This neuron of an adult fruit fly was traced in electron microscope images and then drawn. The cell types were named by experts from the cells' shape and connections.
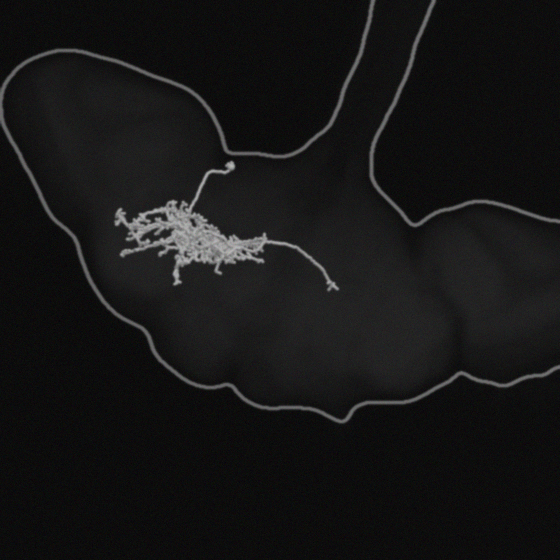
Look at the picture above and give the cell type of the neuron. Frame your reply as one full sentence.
Classified by cell type, this neuron is PVLP123.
